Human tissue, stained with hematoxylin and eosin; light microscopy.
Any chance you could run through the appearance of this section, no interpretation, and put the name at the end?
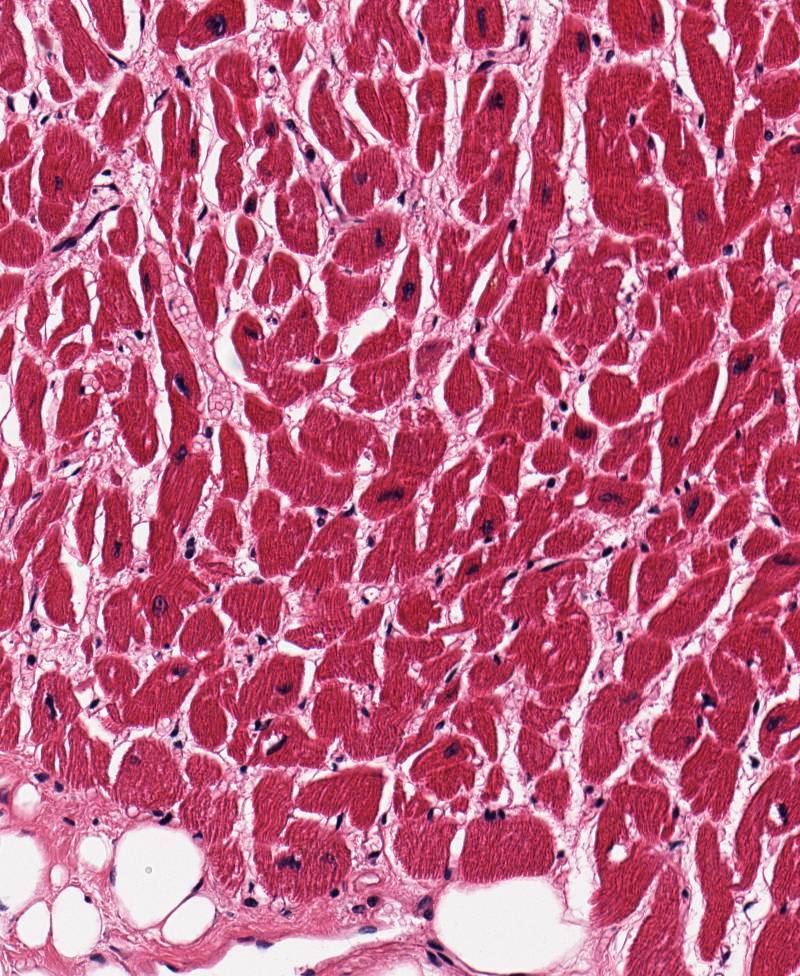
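Nearly the whole field is taken up by deep red-staining muscle fibres, cut obliquely and across in many directions. Many of them branch, forming Y-shaped and forked profiles. Between them runs a delicate pale pink loose connective tissue with small dark elongated nuclei. Down in the bottom left corner sits a small cluster of empty-looking adipocytes. What you're looking at is the left ventricle of the heart.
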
